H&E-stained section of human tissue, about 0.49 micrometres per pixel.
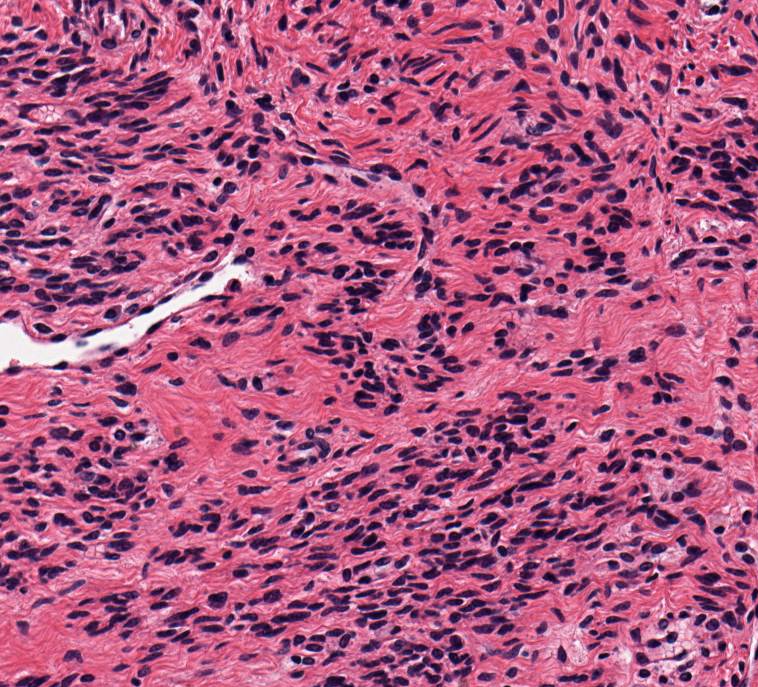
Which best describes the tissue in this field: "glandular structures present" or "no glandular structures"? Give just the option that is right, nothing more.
No glandular structures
